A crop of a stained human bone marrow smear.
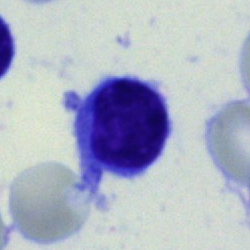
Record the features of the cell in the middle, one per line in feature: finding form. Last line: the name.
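Chromatin: dense, dark purple throughout the nucleus
Cytoplasm: scant, widest band on the left side
Colour: blue cytoplasm
Margin: irregular cytoplasmic tags projecting from the left edge
Name: lymphocyte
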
